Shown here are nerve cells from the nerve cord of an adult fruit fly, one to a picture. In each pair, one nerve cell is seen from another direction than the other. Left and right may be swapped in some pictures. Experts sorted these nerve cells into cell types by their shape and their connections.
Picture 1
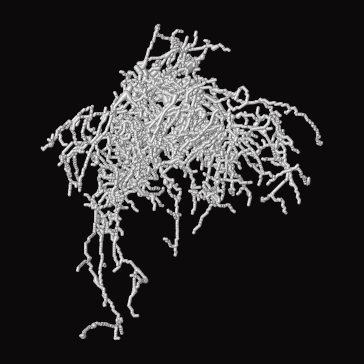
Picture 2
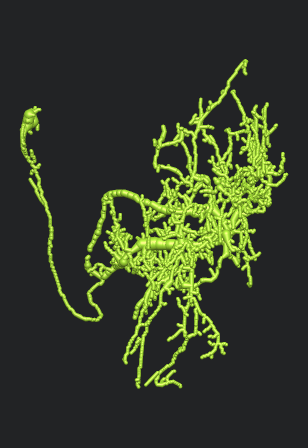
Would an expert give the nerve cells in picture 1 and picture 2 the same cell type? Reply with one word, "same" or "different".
same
